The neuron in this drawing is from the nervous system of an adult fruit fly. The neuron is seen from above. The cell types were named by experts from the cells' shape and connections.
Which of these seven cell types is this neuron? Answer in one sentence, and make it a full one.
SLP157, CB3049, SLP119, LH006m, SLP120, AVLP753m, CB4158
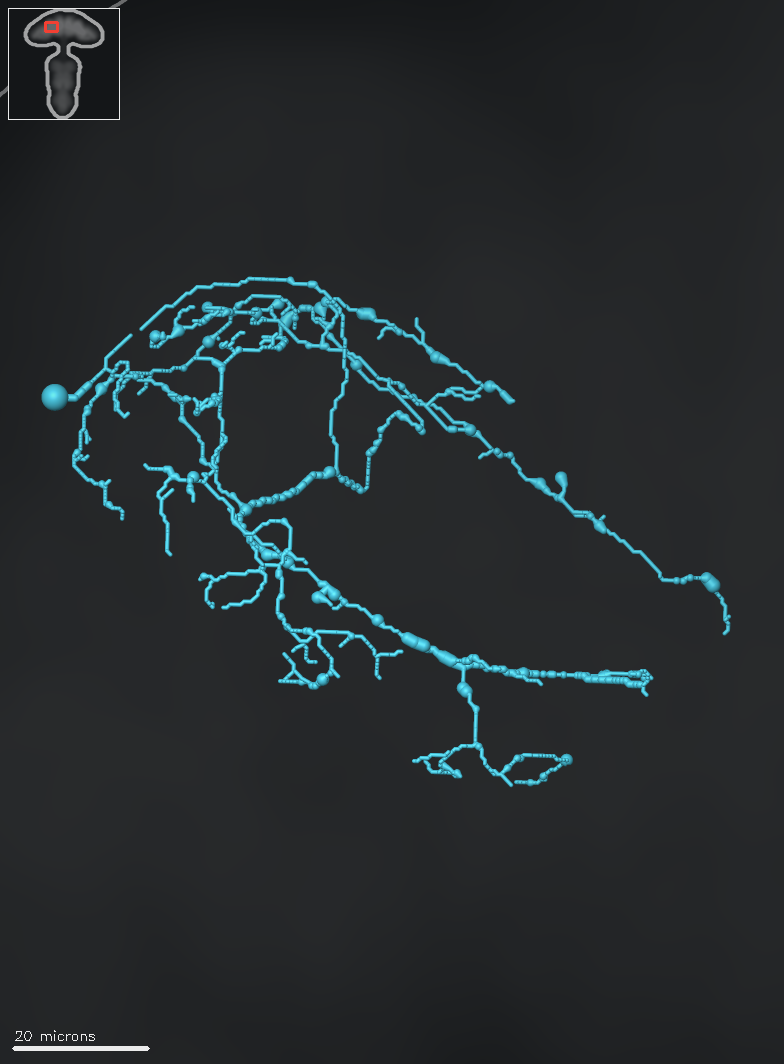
Within the cell type CB4158 sits this neuron.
